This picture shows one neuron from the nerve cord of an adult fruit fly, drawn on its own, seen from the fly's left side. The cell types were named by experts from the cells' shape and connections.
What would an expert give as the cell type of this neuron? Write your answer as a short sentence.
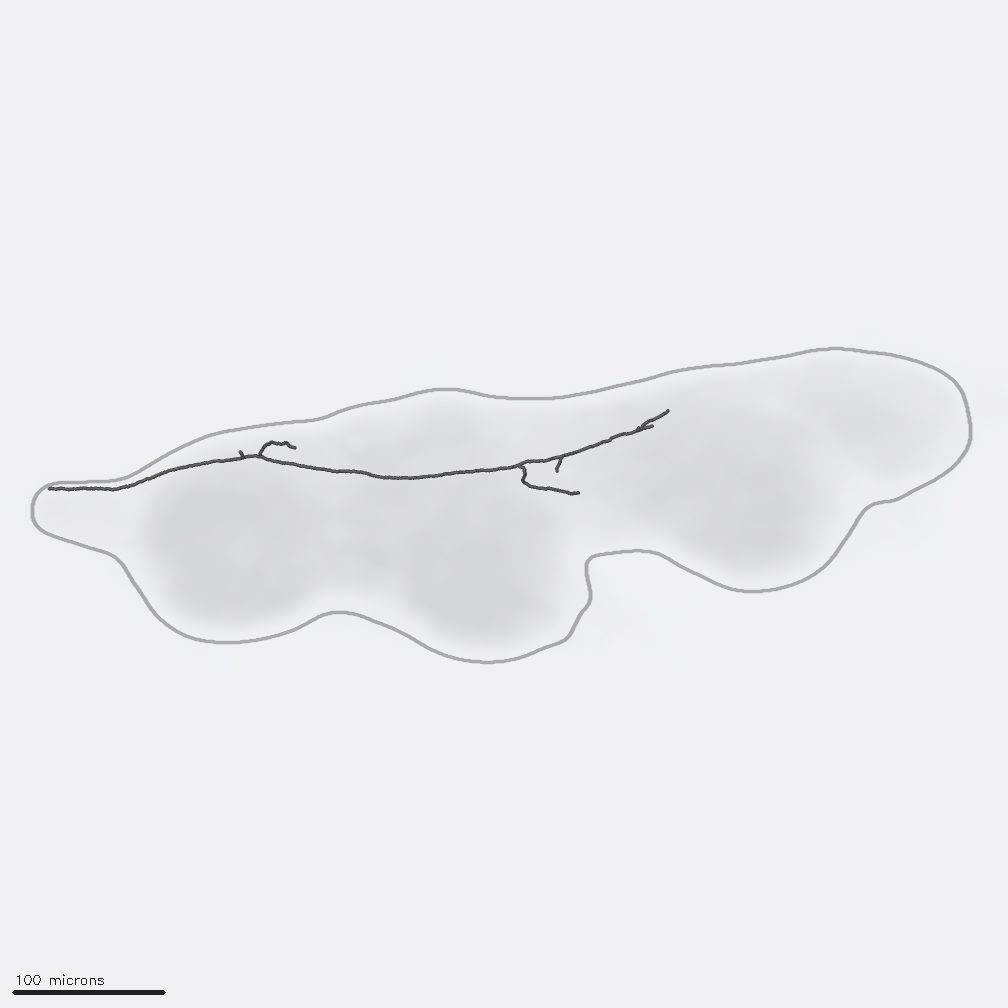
The cell type is DNp17.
